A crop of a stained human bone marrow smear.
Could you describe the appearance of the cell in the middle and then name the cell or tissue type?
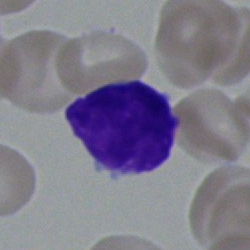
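Hmm, the nucleus seems to fill almost the whole cell. I can't make out a nucleolus in it. Cytoplasm shows only as small pale blue tags along the lower edge. And I find no granules anywhere in the cell. So this is a lymphocyte.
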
